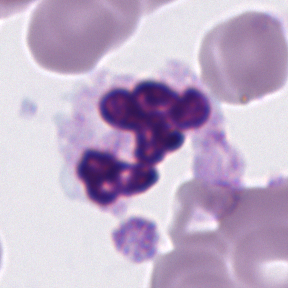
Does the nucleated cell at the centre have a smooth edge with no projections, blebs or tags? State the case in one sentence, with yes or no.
No, ragged or frayed parts, projections, blebs or tags interrupt the cell's outline.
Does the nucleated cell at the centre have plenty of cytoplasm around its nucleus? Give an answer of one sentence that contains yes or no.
Yes, its nucleus is set within plentiful cytoplasm.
